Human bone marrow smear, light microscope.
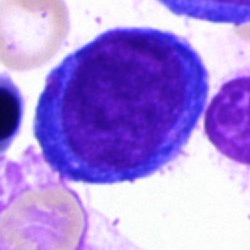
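Proerythroblast (centre; stained human bone marrow smear, light microscopy). Outline round to slightly oval, edge smooth. Chromatin finely stippled and evenly spread, lacking coarse dark clumps. Deep blue cytoplasm rims the nucleus all around, more widely on the left than on the right.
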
